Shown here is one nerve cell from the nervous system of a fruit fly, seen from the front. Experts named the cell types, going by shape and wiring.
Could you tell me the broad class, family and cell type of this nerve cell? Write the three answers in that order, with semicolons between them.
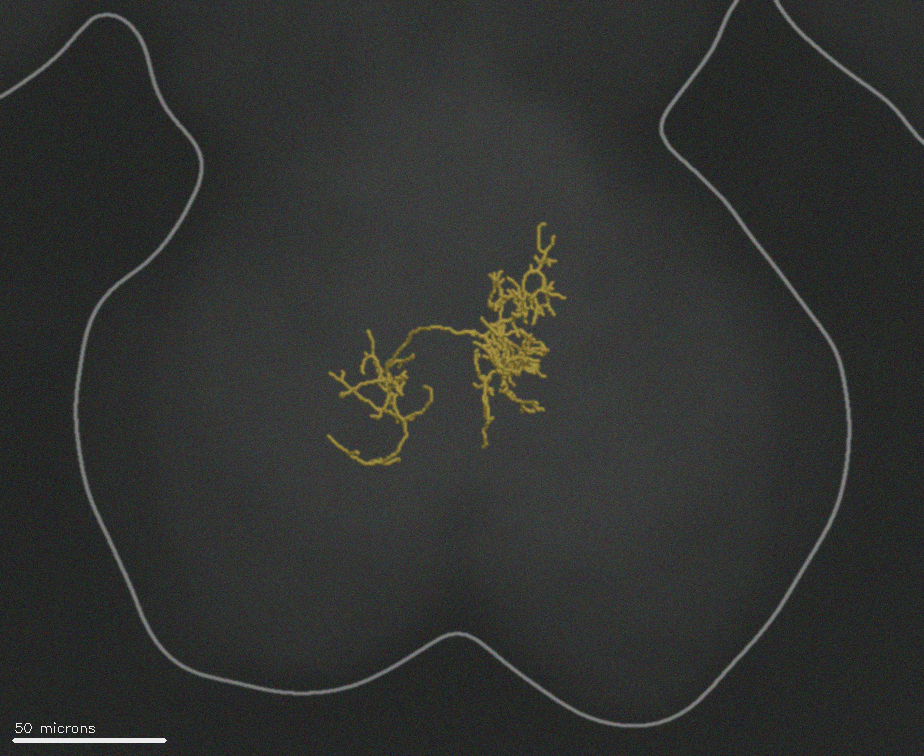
nerve-cord intrinsic neuron; hemilineage 12B; IN12B068_a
